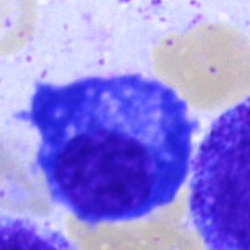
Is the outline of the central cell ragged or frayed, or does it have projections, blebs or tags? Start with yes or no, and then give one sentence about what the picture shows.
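Yes. The cell outline is irregular, with small pointed projections along its upper left margin.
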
